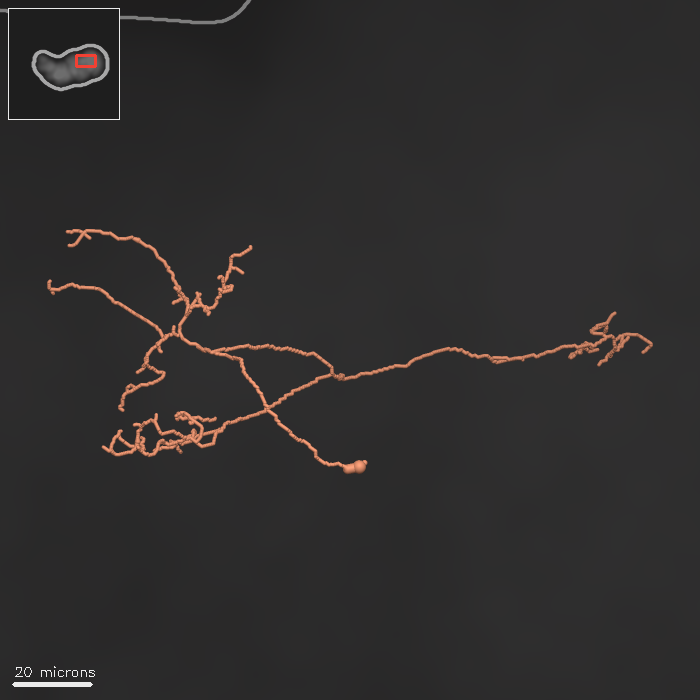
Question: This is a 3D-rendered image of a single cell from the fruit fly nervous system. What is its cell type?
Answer: PAM14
